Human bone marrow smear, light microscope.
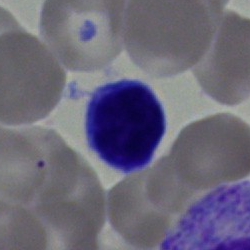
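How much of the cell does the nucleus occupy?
Nearly the whole cell.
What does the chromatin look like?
Dense, staining deep blue-purple throughout.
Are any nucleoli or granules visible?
Neither can be seen.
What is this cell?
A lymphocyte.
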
